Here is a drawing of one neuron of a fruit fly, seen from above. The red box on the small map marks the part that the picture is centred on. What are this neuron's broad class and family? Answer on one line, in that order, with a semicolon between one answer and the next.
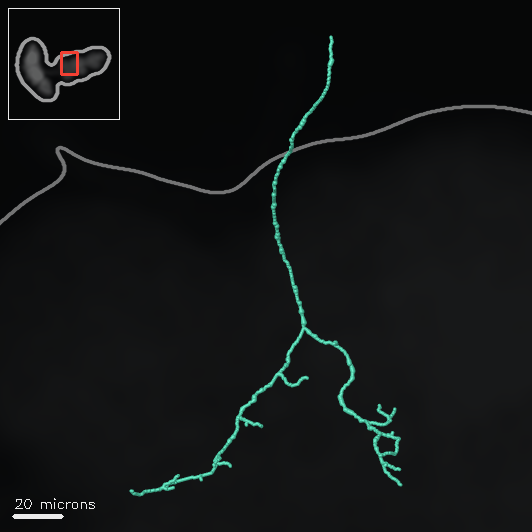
sensory neuron entering the nerve cord; class mechanosensory tactile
